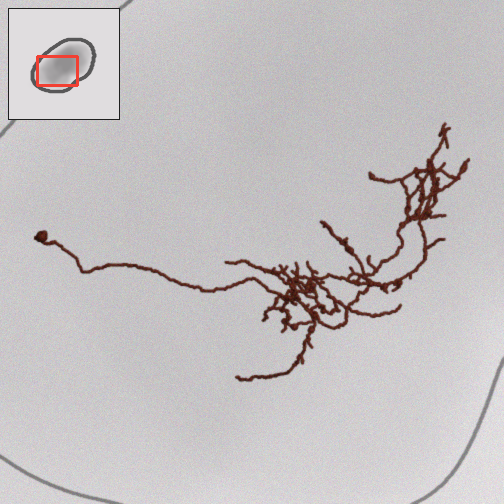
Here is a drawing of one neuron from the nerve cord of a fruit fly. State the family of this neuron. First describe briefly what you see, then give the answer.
The picture shows dozens of branch ends. In this view it is wider than it is tall. This is a nerve-cord intrinsic neuron. Its family is hemilineage 09B.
